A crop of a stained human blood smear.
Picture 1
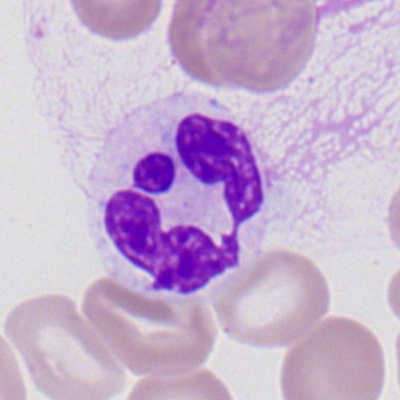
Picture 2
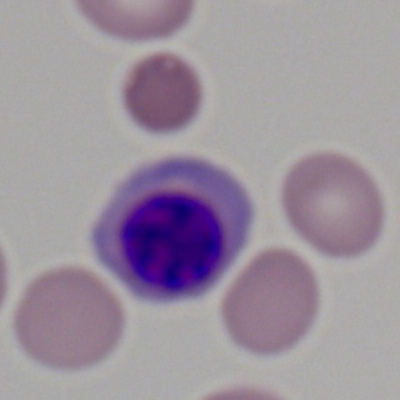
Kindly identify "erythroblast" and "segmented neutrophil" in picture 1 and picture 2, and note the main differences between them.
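The segmented neutrophil is in picture 1 and the erythroblast in picture 2. The clearest difference lies in the nucleus of picture 1, which is divided into several separate lobes curving around a central area of pale cytoplasm. That cytoplasm is pale pinkish-lilac. The outlines also differ: round and smooth in picture 1, slightly irregular rather than perfectly round in picture 2. Both cells have dark purple, coarsely clumped chromatin.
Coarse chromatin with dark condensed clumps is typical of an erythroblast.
Neither shows coarse granules: picture 1 lacks coarse brightly coloured granules, and in picture 2 no granules are visible at all. In picture 2, several red cells lie close around the cell without overlapping it.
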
